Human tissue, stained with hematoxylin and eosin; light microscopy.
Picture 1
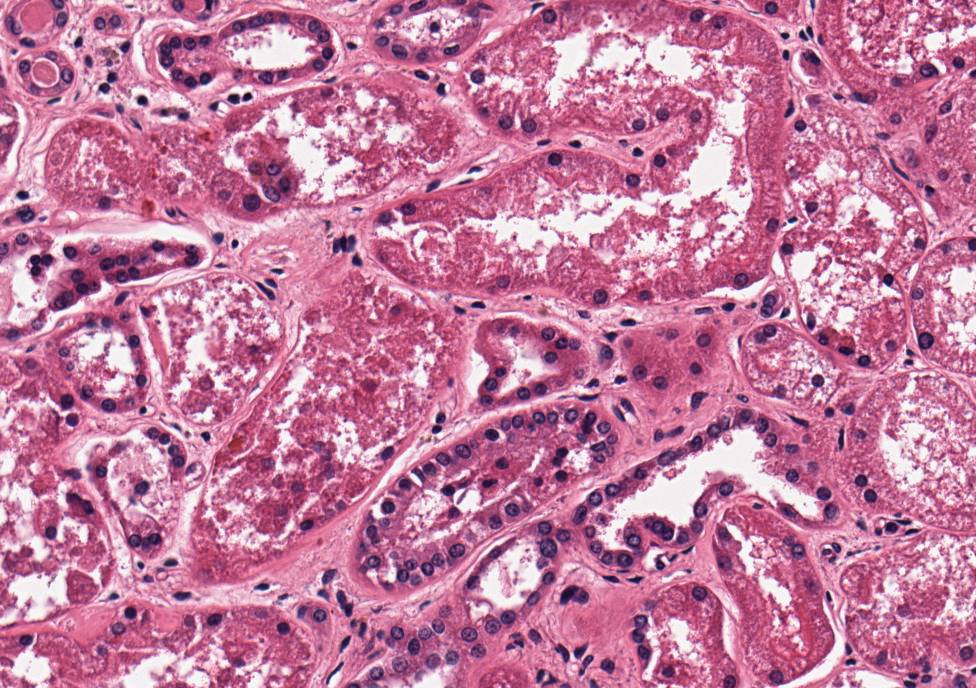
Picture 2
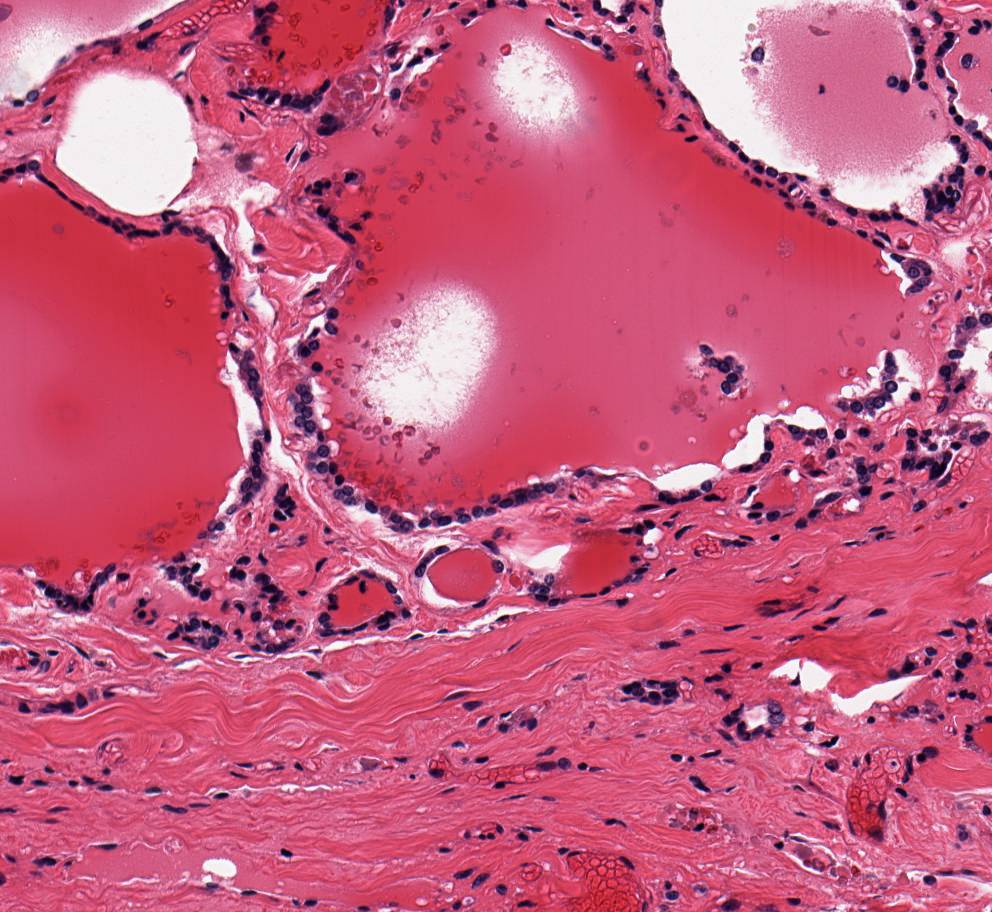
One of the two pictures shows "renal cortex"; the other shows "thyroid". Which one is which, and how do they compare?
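First, assignment: picture 1 is renal cortex, picture 2 is thyroid. Second, layout: picture 1 is filled with closely packed tubules in round and elongated profiles, with little tissue between them and no glomerulus; picture 2 has a few large rounded follicles in the upper two-thirds above a band of dense fibrous tissue in the lower third. Third, lining: most tubules in picture 1 have large cells with abundant granular, deeply eosinophilic cytoplasm; each follicle in picture 2 has a single layer of flattened cells with small, dark, round nuclei. Last, the fibrous band in picture 2: its collagen bundles run roughly horizontally in wavy lines with elongated dark nuclei between them, and small vessels packed with red blood cells lie at its lower right.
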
